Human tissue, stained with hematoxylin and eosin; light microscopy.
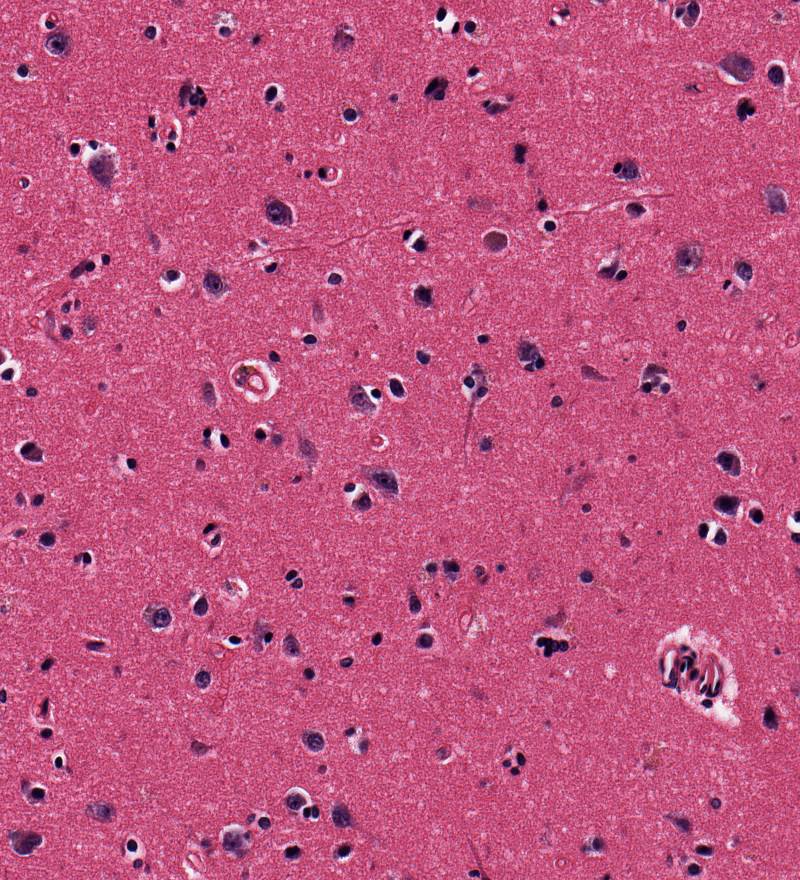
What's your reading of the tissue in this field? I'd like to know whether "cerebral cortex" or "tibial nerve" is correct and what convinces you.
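This is cerebral cortex rather than tibial nerve. The deciding feature is the larger cells with angular purple cytoplasm and tapering processes, consistent with neurons, scattered across the field.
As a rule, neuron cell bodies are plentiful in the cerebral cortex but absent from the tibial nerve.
Otherwise the field shows a uniform pink matrix with cells lying singly and no glands or epithelium, plus small round dark nuclei without visible cytoplasm spread fairly evenly throughout.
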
